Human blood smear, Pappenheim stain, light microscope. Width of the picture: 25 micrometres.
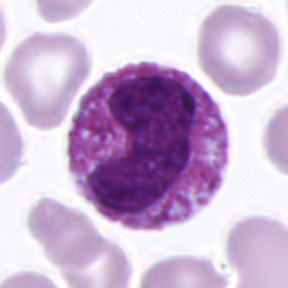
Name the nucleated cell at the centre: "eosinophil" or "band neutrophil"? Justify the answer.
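The answer is eosinophil. The granules decide it: coarse reddish-purple granules pack the cytoplasm.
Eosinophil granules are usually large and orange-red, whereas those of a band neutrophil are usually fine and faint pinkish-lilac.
The nucleus is a single curved mass shaped like a kidney, notch facing left, and is not split into several separate lobes. Cytoplasm surrounds it on all sides, widest on the left, and the cell is about 14 micrometres across.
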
